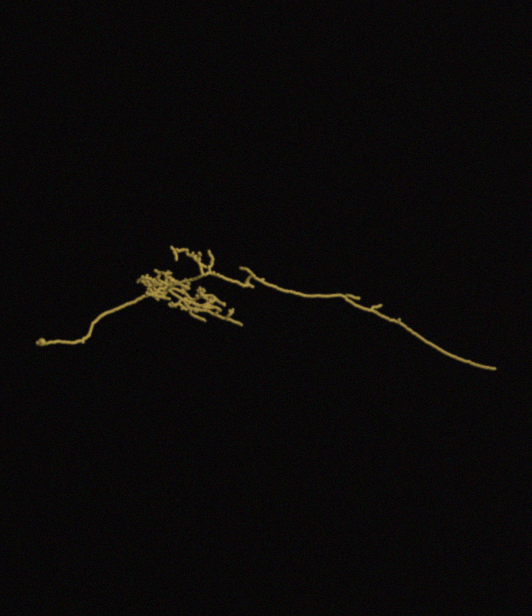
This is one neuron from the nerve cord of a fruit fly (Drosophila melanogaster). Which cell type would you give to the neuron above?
AN07B076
